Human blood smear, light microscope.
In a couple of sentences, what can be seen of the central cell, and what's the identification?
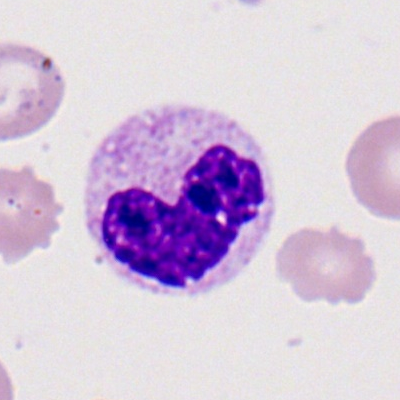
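Lower half of the cell holds the nucleus. Chromatin dark purple, coarsely clumped. Cytoplasm pale pinkish-lilac, filled with fine, small granules. Band neutrophil.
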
